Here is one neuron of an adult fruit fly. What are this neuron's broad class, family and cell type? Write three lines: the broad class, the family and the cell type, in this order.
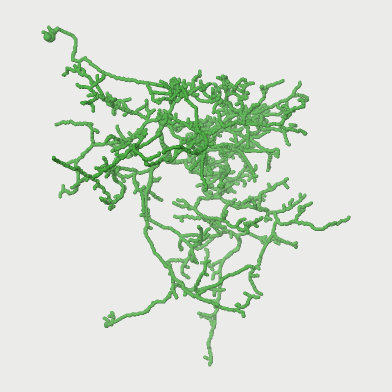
central-brain intrinsic neuron
hemilineage VLPp&l1_anterior
PVLP094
